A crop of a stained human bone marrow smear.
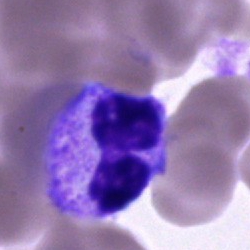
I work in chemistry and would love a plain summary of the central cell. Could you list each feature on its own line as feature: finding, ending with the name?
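Nucleus: two lobes, one above the other
Position: nucleus toward the right side of the cell
Chromatin: dark purple, dense
Cytoplasm: many small purple granules
Name: segmented neutrophil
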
